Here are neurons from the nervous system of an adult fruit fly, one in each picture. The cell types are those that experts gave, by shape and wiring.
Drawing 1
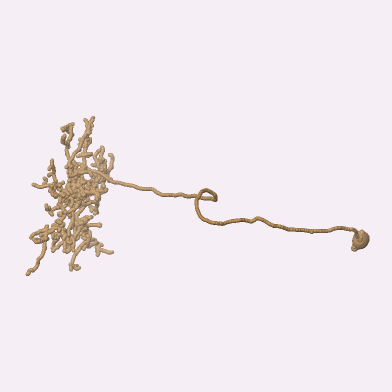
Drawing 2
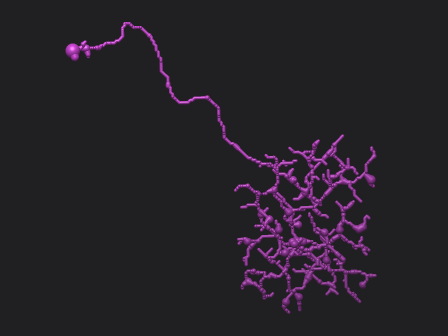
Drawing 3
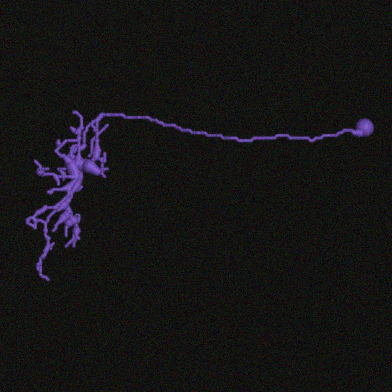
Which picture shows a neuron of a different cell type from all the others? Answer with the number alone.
2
